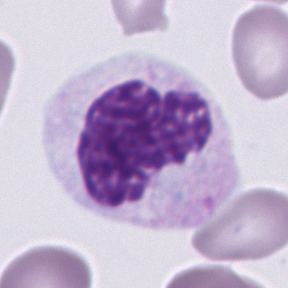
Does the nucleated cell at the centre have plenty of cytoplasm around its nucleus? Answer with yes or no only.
Yes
